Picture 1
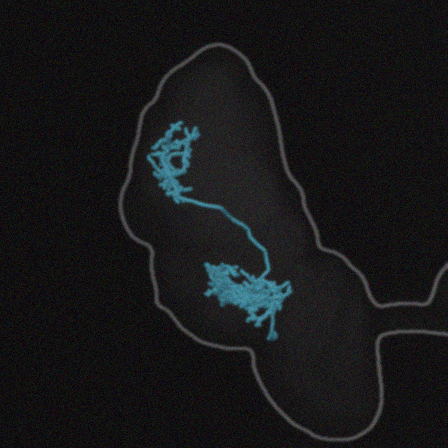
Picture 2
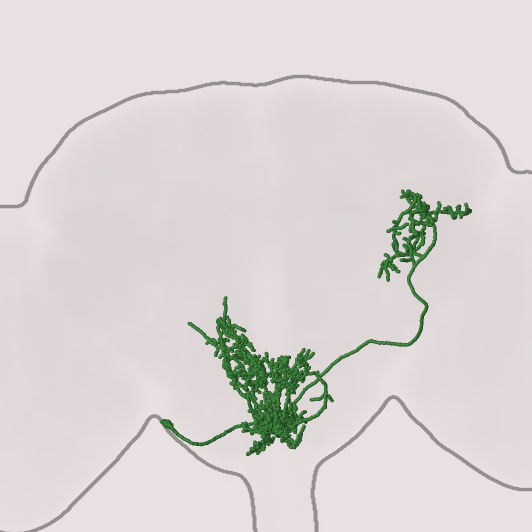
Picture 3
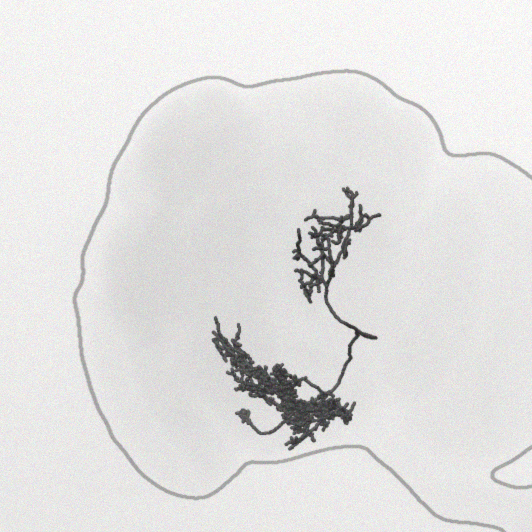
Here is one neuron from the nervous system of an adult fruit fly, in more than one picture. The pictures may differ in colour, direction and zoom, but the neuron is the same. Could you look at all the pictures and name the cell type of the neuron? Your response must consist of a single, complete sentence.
Of the cell type GNG313 is this neuron.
